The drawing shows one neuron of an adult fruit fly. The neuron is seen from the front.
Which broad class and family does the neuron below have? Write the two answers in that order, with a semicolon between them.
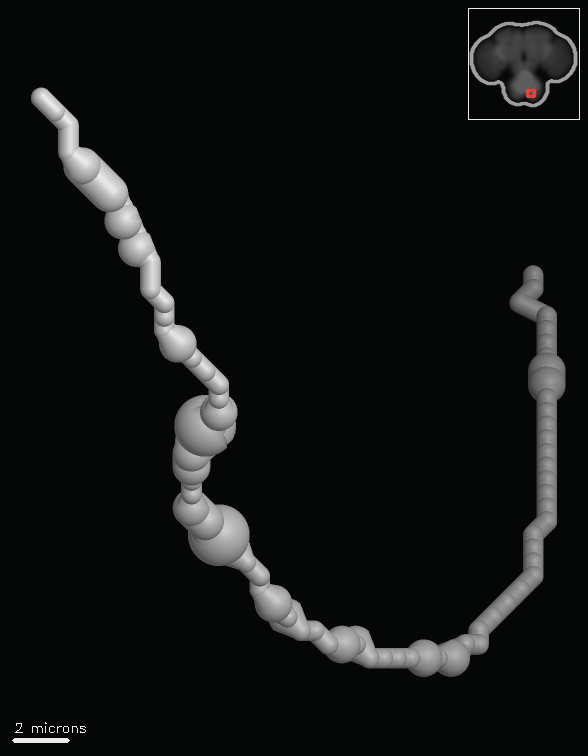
sensory neuron entering the nerve cord; class mechanosensory tactile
